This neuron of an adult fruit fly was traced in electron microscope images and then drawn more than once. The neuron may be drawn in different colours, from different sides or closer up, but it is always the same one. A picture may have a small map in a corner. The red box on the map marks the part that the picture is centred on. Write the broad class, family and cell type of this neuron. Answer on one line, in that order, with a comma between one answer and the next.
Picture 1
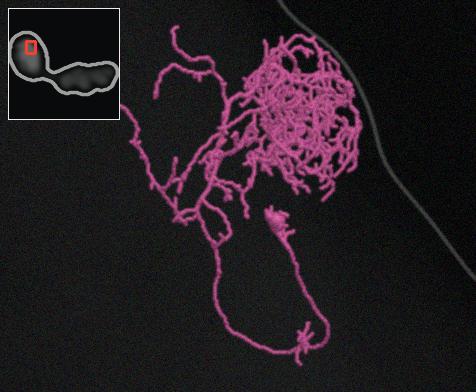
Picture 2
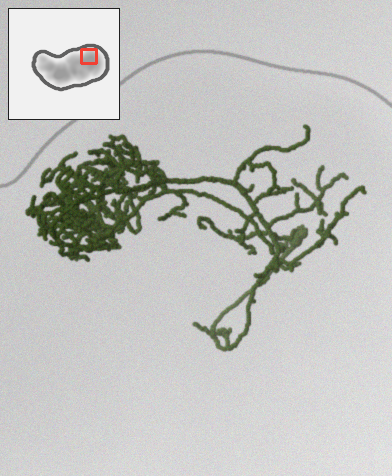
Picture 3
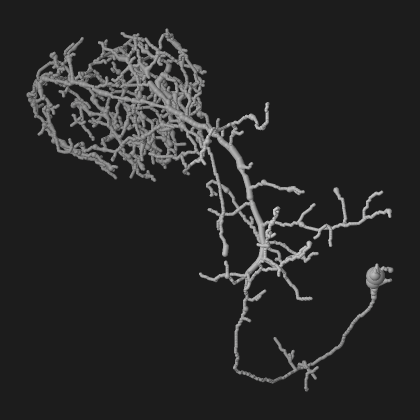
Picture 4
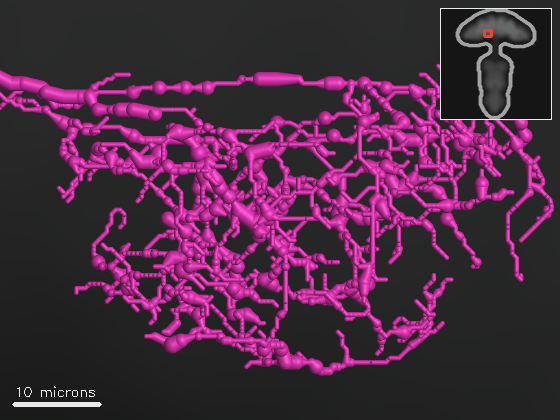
central-brain intrinsic neuron, hemilineage VPNp&v1_posterior, MB-C1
